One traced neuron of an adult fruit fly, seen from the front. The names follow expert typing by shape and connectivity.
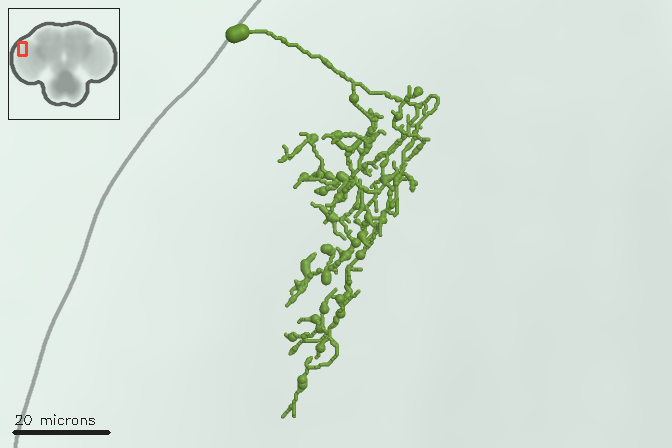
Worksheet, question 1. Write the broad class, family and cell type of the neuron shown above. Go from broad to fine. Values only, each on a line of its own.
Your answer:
optic-lobe intrinsic neuron
Cm
Cm7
